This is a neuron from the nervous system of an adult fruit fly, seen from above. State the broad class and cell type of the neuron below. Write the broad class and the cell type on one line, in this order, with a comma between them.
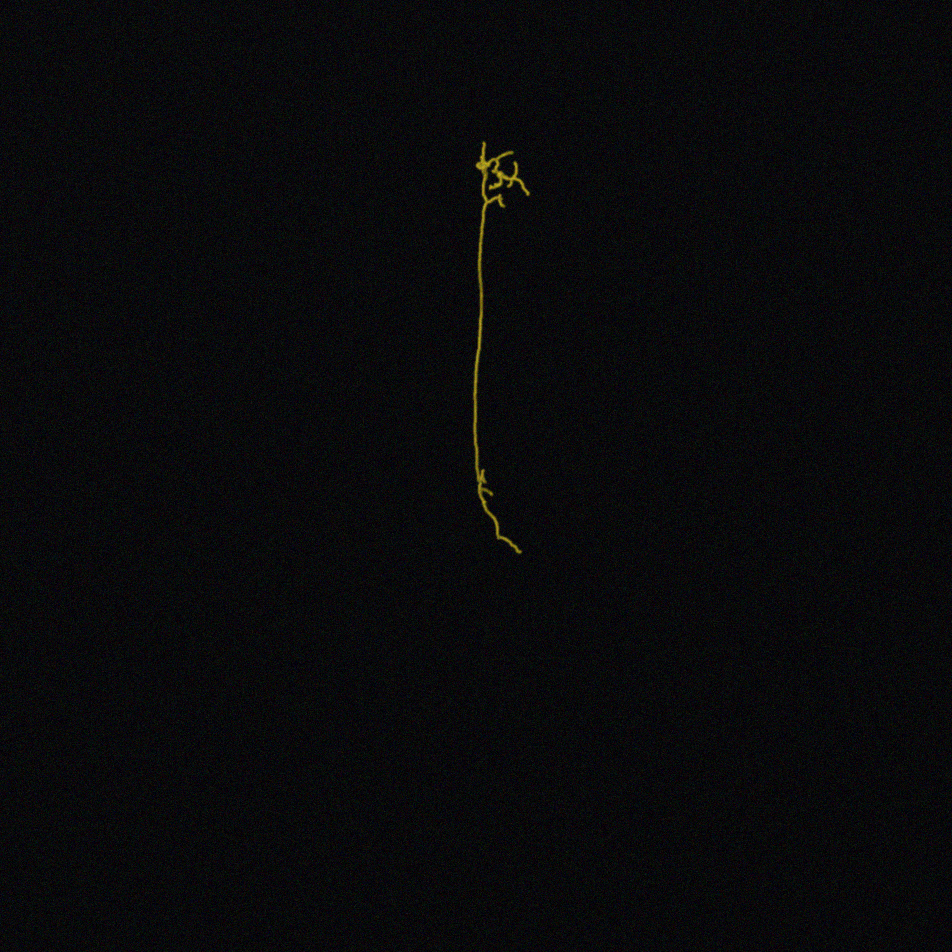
sensory neuron descending to the nerve cord, LN-DN1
